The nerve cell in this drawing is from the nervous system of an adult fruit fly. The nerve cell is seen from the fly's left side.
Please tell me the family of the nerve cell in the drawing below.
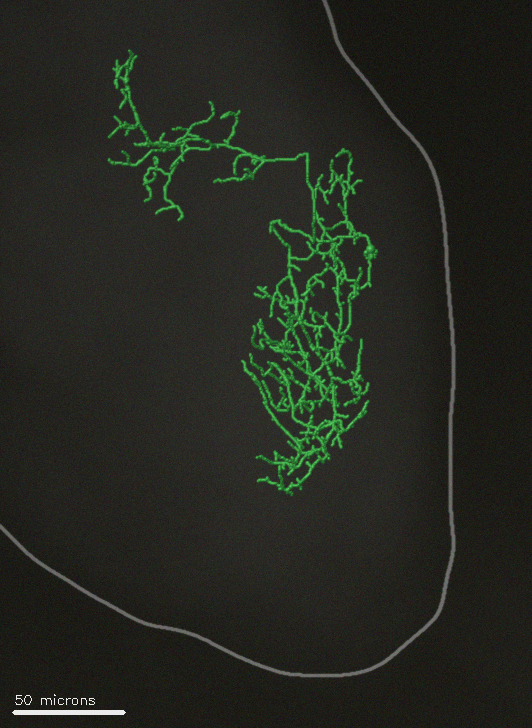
hemilineage VPNp&v1_ventral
